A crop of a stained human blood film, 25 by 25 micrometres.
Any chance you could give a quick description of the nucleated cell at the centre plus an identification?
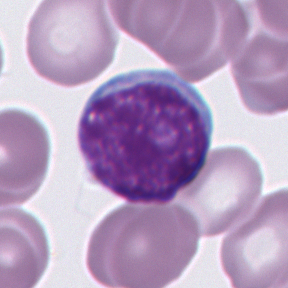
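Looking first at the outline, I see that it is smooth and round. The cell is about 12 micrometres across, and its round nucleus is about 11 micrometres, filling about 80% of the cell's area. The pale blue cytoplasm forms only a thin rim around the nucleus, widest along the top of the cell. The cell is a typical lymphocyte.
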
